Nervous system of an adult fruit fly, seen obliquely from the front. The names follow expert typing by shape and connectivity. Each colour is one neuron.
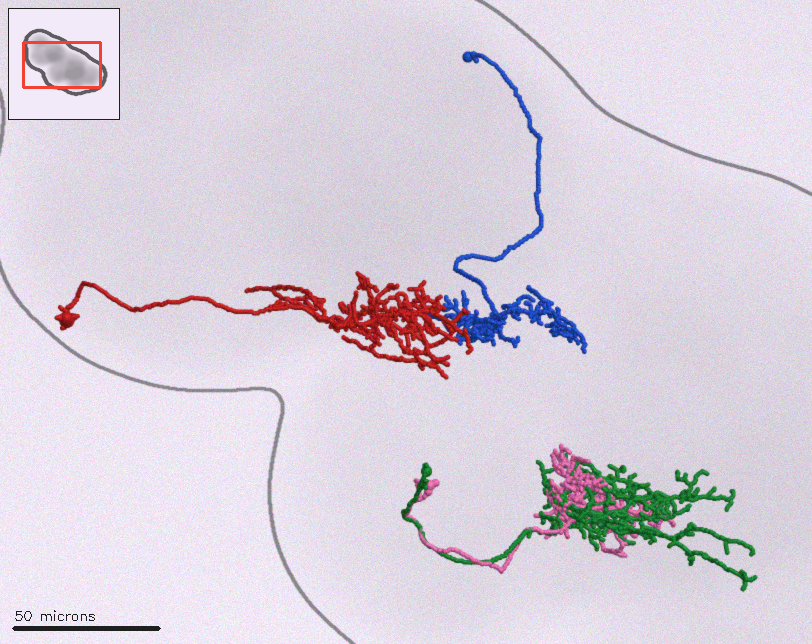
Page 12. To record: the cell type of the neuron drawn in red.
IN09A017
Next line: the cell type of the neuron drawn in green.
IN09A020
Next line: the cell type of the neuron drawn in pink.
IN09A018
